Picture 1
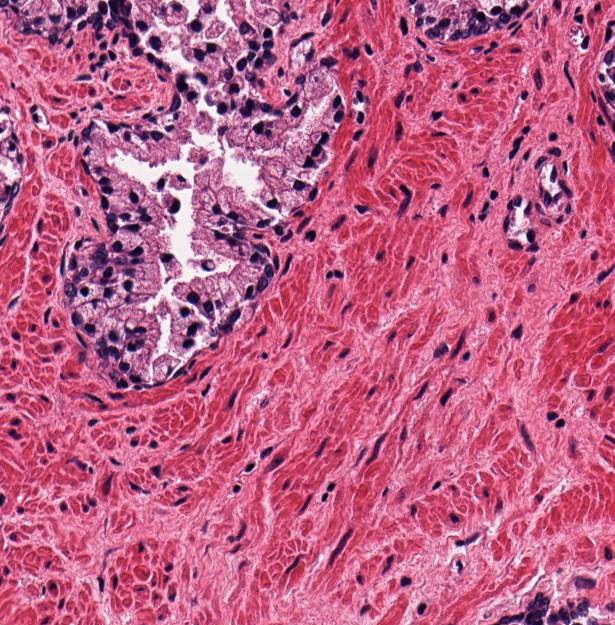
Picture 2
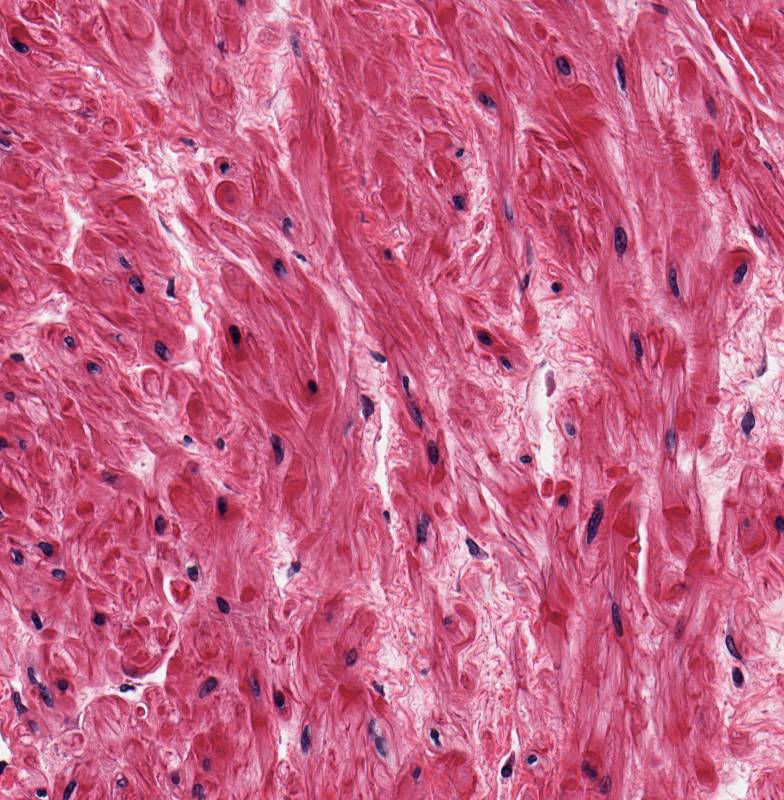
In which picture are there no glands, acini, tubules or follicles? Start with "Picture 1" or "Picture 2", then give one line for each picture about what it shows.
Picture 2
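Picture 1: The lumen of the upper left gland is an irregular, branching white space that appears empty.
Picture 2: No epithelium or glands are present anywhere in the field.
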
